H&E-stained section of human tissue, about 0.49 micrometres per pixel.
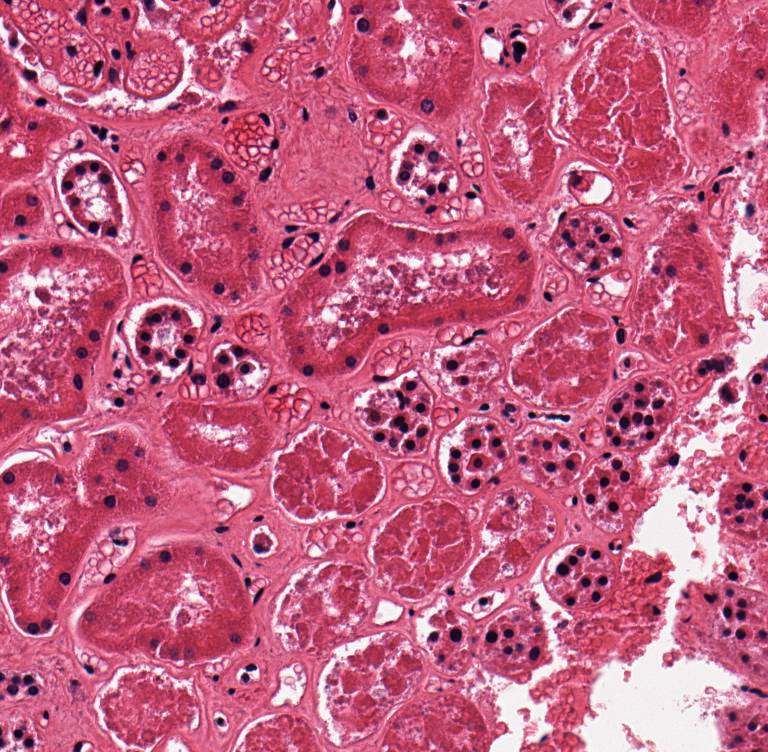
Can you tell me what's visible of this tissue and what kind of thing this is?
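Closely packed tubular cross-sections fill the field, with scant stroma between them. The larger ones, left and centre, have cuboidal cells, deeply eosinophilic cytoplasm and round, mostly basal nuclei. Small tubular profiles at centre-right and lower right are crowded with dark round nuclei. This is renal cortex.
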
